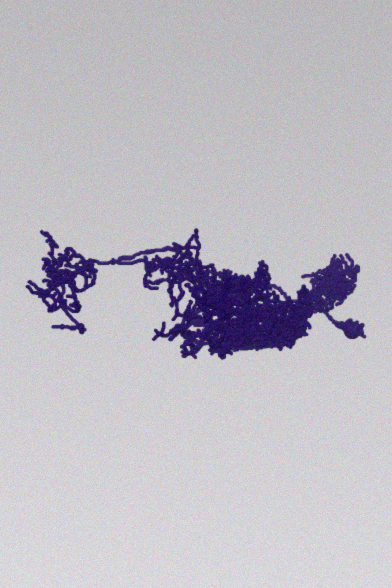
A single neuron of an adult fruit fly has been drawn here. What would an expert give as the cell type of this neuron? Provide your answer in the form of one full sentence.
On the level of cell type, this neuron is MBON30.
